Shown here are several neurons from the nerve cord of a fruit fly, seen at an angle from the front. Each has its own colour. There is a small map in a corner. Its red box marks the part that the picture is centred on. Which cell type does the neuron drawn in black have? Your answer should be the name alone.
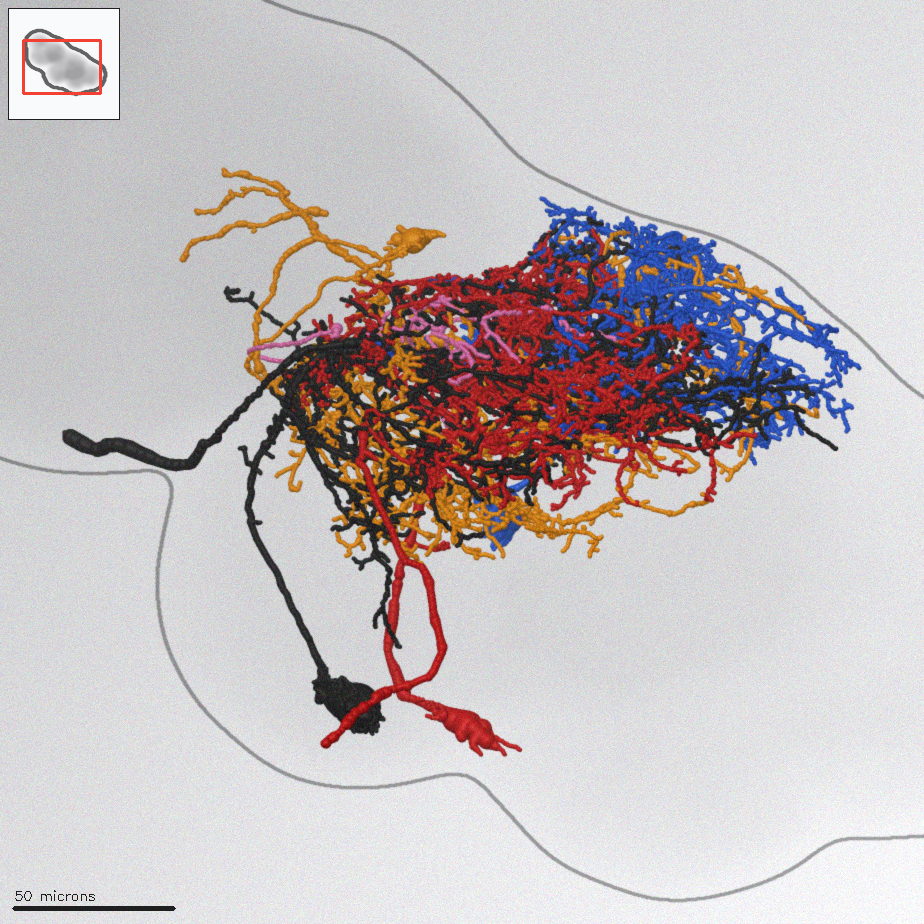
MNwm36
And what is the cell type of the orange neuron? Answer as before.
IN19B008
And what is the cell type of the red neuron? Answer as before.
tp2 MN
